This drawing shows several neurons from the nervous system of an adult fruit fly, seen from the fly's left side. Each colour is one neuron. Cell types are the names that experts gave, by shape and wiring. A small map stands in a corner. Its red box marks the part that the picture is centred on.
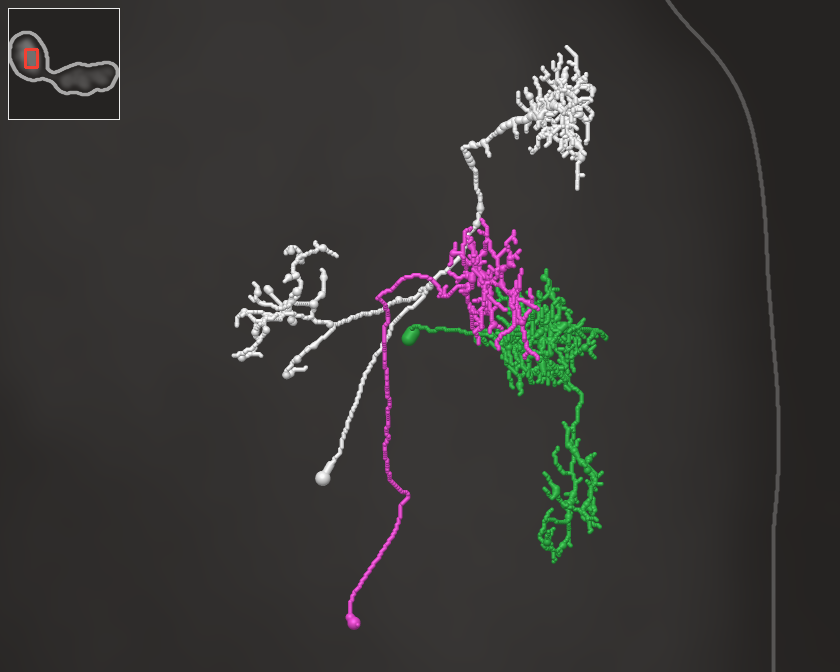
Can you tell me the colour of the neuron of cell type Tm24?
green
